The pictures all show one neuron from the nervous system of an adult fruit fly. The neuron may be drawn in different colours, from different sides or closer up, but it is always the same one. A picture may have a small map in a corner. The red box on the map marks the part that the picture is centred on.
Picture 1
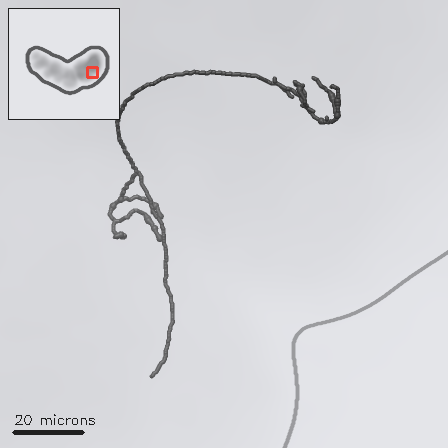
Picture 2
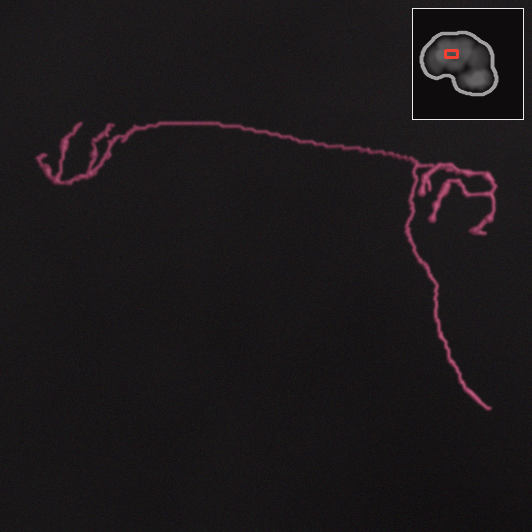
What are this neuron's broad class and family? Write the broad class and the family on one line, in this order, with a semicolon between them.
sensory neuron entering the brain; class olfactory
